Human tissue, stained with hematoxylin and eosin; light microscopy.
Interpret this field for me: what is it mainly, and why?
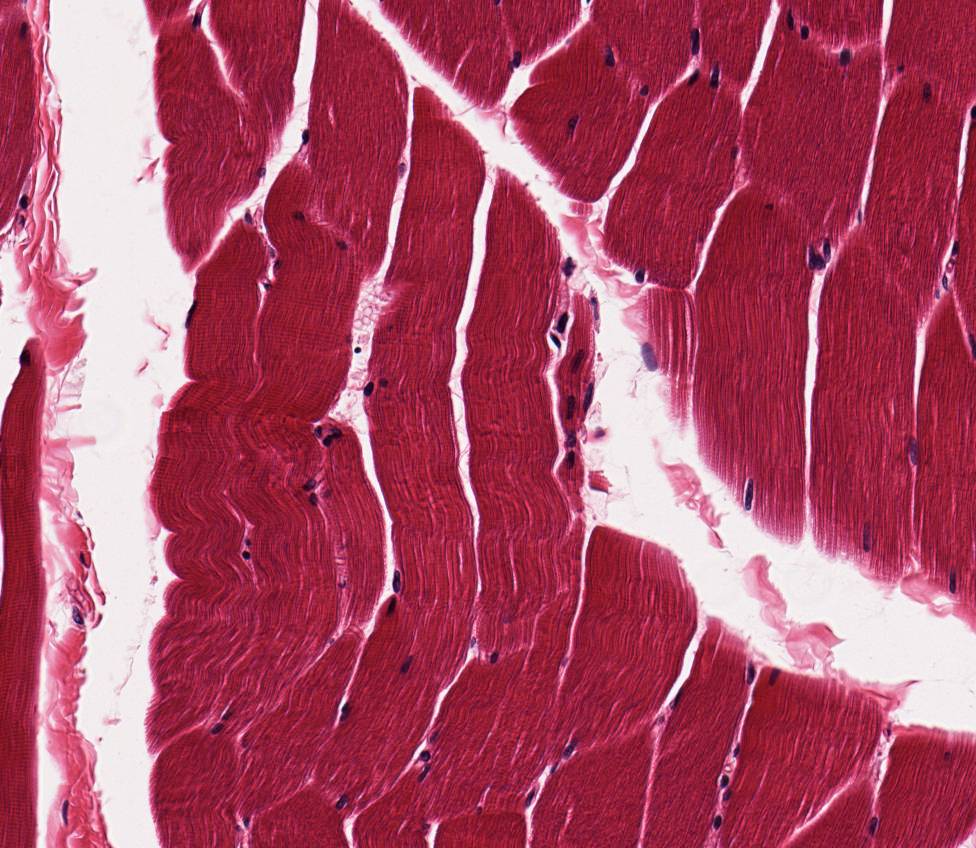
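Skeletal muscle is the tissue shown. Its fibres carry fine, regular cross-striations running across their width. Dark, elongated nuclei lie at the fibre edges, just beneath the surfaces.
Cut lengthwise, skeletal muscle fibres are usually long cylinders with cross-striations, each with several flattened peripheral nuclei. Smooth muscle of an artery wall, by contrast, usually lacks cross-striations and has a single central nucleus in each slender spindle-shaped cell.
The fibre cytoplasm stains a deep, even red.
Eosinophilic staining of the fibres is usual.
In the lower left, the fibres follow a wavy, rippled course.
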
